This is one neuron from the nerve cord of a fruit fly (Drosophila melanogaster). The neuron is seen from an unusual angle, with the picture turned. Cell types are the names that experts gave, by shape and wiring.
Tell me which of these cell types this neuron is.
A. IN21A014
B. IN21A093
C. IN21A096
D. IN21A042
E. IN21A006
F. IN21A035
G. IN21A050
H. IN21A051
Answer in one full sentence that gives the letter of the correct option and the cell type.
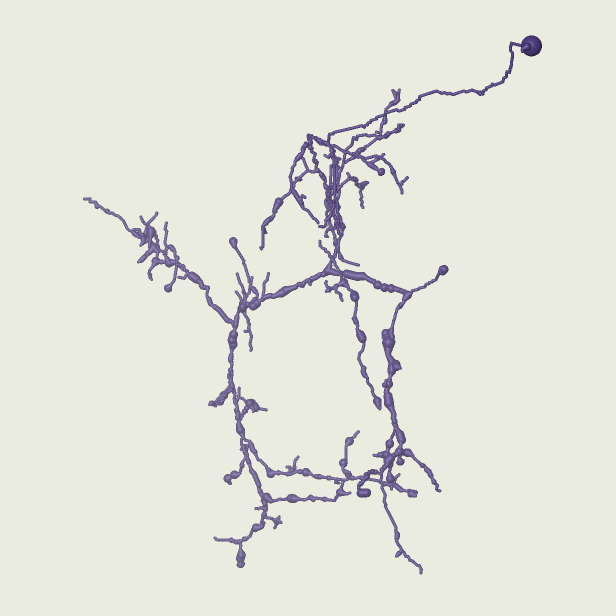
The neuron is identified as IN21A050, the cell type in option G.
